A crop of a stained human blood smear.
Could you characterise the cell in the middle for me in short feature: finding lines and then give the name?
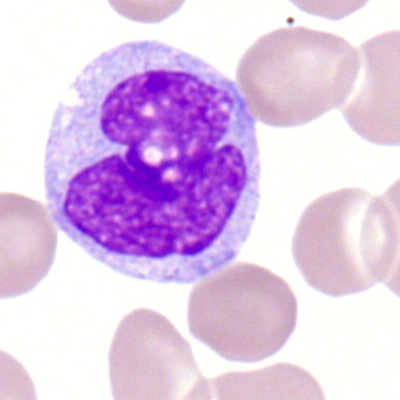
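Nucleus: deeply folded, I think, with a cleft parting an upper from a lower portion
Cytoplasm: plentiful, pale grey-blue
Texture: faint and finely granular, no coarse granules that I can find
Spots: several small pale round ones over the centre of the nucleus
Kind: monocyte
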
